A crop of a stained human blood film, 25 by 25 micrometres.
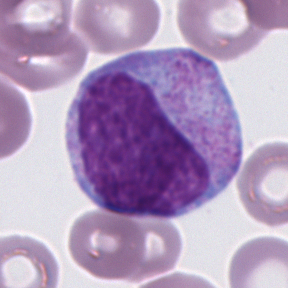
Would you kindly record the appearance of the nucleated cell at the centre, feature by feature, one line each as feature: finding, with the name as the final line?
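Nucleus: single unlobed oval mass, toward left side of cell
Nuclear size: about 14 by 10 micrometres
Cytoplasm: widest band on upper right side of nucleus
Colour: pale bluish-grey, deeper blue at cell margin
Granules: fine, reddish-purple, scattered through cytoplasm
Name: atypical promyelocyte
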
